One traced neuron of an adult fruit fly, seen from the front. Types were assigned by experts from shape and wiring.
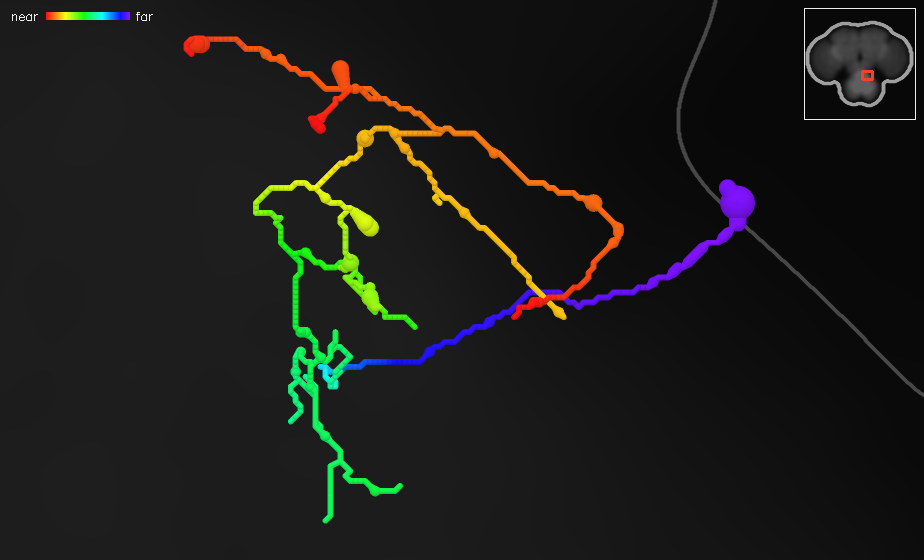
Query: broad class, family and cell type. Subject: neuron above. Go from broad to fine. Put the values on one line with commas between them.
nerve-cord intrinsic neuron, hemilineage 03B, IN03B091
